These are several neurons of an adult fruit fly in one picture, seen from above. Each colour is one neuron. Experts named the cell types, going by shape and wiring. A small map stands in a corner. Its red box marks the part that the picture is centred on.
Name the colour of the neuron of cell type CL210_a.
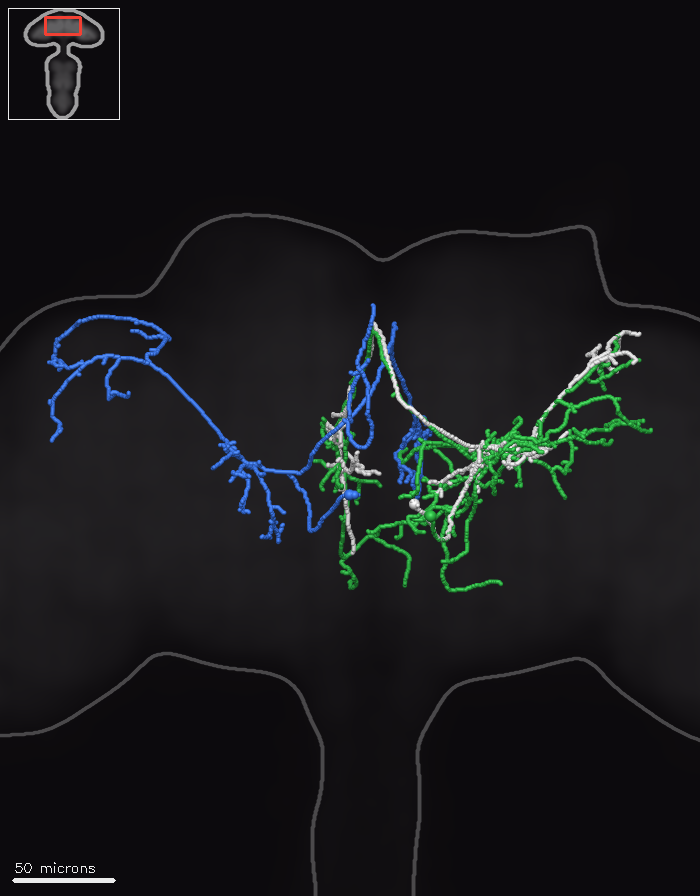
green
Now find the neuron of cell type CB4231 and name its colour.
white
